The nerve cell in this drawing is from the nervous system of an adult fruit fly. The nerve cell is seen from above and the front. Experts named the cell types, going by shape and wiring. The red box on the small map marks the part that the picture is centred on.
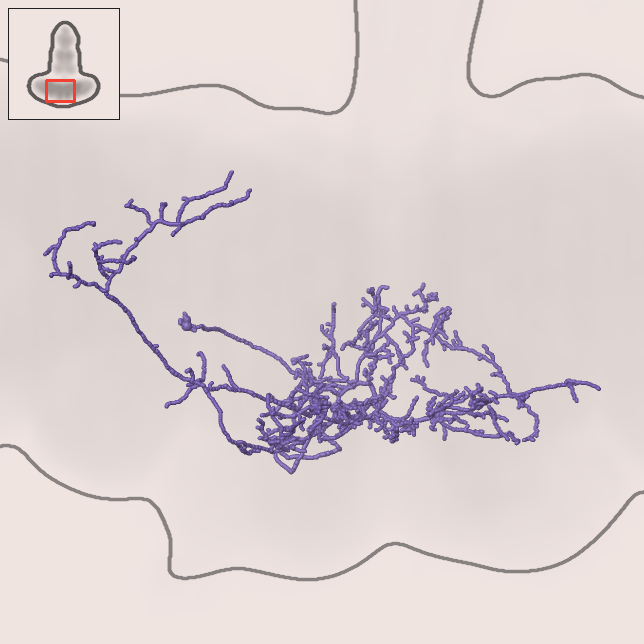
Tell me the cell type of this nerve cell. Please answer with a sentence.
The cell type is GNG509.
